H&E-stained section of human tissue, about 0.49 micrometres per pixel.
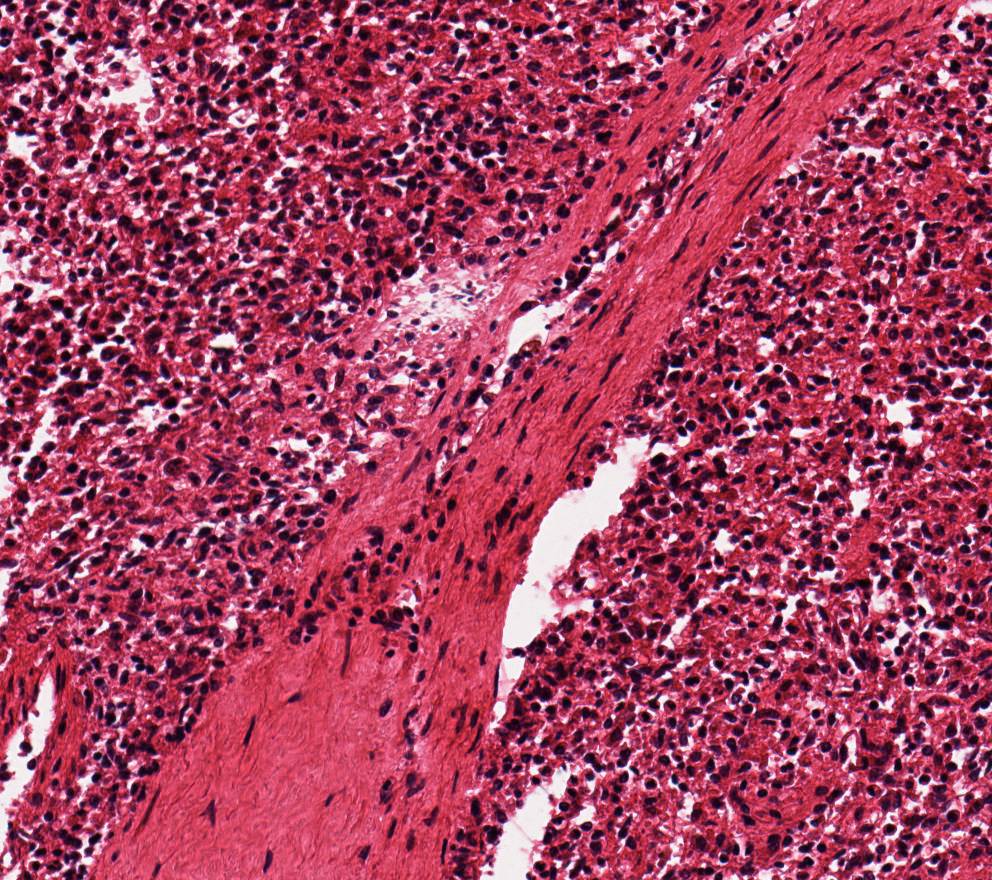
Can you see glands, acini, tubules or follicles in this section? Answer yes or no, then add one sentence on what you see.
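No. No glands, tubules or epithelial lining are seen anywhere in the field.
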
